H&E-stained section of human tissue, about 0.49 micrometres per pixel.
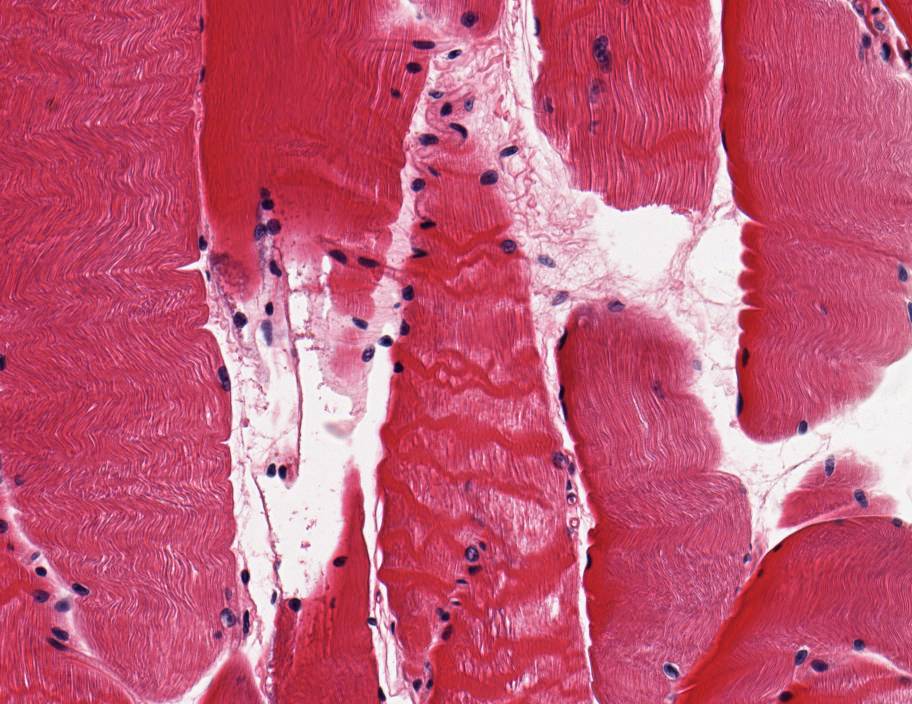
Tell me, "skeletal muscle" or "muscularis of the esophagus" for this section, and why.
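This is skeletal muscle.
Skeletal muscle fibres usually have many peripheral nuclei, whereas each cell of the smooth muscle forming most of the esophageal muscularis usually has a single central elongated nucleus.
Look at the nuclei here: dark and flattened oval, they lie along the fibre edges. The broad, deeply eosinophilic fibres run mainly from top to bottom.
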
